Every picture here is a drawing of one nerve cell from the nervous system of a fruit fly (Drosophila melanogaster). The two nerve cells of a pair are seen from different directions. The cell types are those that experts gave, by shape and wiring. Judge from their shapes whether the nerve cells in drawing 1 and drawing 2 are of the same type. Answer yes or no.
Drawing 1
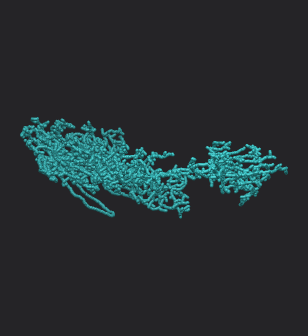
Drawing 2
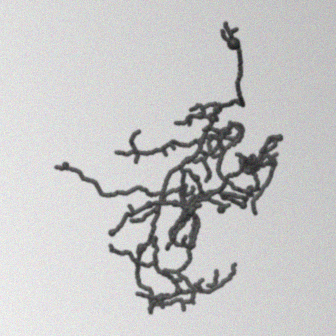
no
